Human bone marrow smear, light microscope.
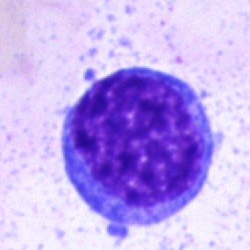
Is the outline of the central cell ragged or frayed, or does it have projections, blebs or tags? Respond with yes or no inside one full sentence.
Yes, it is a rough outline that this cell has.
